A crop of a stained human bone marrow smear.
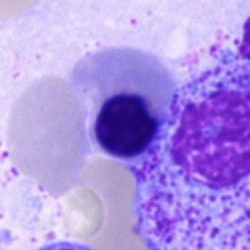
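Erythroblast, the cell in the middle of this stained human bone marrow smear. Notice how dense its chromatin is, staining an almost uniform dark purple, and that no nucleolus can be seen in the nucleus. Around the nucleus the cytoplasm is a pale bluish-grey, with no visible granules.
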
